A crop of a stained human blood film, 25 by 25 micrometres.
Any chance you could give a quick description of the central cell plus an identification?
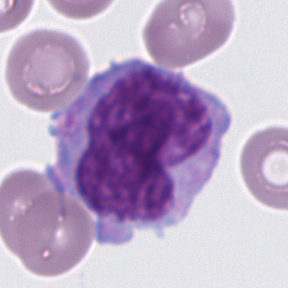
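About 16 micrometres across, the cell holds a nucleus of about 14 by 11 micrometres that fills about 60% of its area. The rim of cytoplasm is narrowest along the top of the nucleus, and no distinct coarse granules are seen in it. A red cell at the lower left touches the cell's edge. The cell is an atypical promyelocyte.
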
